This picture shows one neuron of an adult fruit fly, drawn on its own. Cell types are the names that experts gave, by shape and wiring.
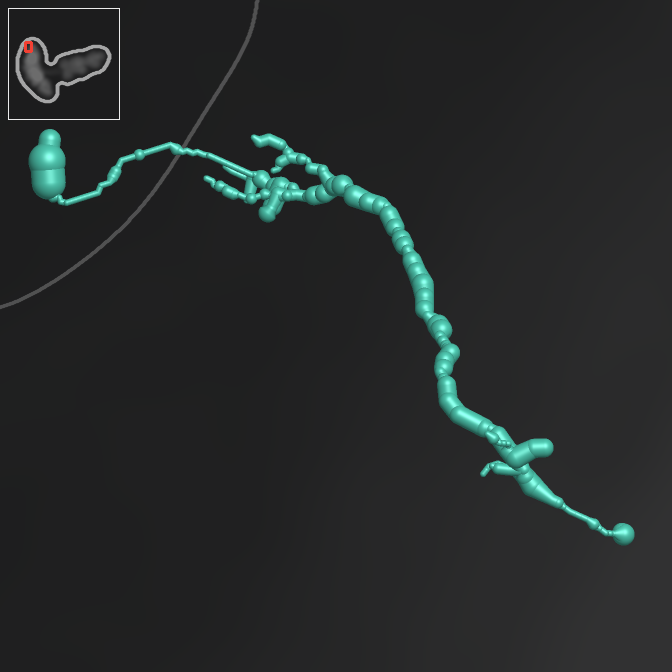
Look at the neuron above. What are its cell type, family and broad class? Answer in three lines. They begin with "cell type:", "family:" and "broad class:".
cell type: L4
family: L
broad class: optic-lobe intrinsic neuron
